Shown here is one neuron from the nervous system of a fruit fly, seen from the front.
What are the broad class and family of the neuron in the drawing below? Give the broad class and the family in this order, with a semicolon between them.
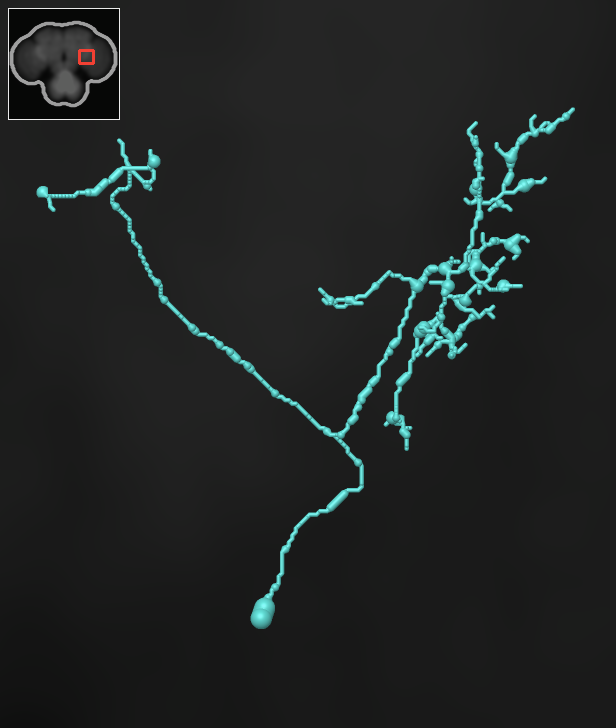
visual projection neuron; LPC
